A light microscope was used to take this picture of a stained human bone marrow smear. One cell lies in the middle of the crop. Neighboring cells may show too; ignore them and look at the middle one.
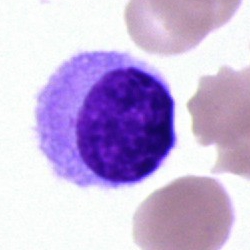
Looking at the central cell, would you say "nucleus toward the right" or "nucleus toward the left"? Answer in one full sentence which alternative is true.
Most of its cytoplasm is found to the left of its nucleus.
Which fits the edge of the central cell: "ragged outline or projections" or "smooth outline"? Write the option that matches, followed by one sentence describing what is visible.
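Ragged outline or projections. The cell outline is round, with a slightly fuzzy, ragged edge along the left side.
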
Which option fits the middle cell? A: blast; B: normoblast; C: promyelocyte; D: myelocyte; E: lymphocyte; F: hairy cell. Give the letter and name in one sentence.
Option F gets it right: the cell in the middle is a hairy cell.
